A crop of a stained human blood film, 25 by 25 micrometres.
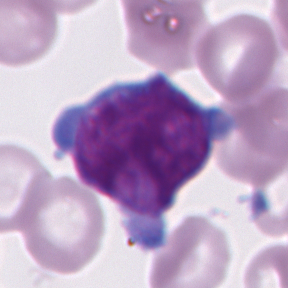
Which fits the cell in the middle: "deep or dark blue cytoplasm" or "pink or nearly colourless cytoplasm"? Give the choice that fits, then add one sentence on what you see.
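Deep or dark blue cytoplasm. The cytoplasm is blue.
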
